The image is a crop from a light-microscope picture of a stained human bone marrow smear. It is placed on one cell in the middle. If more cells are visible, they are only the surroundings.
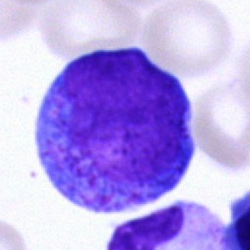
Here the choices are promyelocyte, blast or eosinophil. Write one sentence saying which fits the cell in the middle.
The cell nearest the centre of this crop is a promyelocyte.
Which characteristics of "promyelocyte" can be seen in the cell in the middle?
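Here in the promyelocyte, the nucleus fills most of the cell. Notice the chromatin: it looks fine rather than coarsely clumped. The granules show up best in the lower left part of the cell. Along the left edge, the cytoplasm is blue.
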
